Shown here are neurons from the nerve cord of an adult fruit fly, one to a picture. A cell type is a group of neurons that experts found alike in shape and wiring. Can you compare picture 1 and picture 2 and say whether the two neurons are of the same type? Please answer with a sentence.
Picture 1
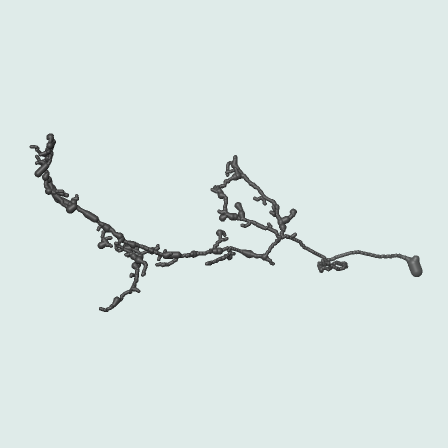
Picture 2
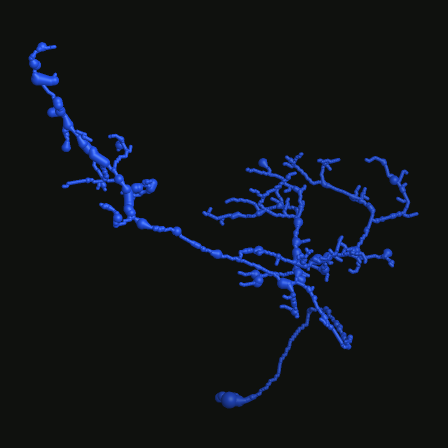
They are of different cell types.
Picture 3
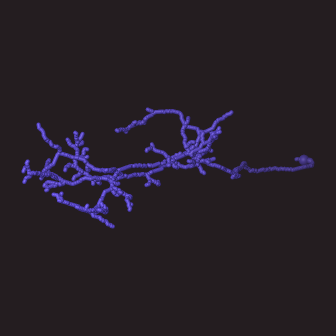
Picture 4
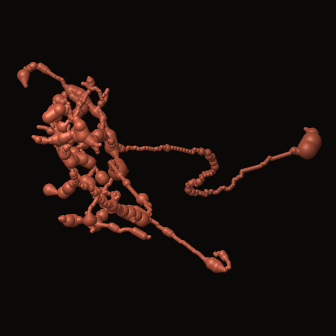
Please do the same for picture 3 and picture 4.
They are of different cell types.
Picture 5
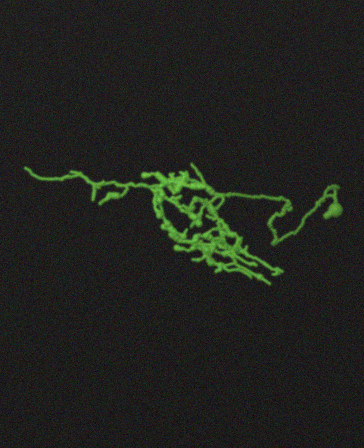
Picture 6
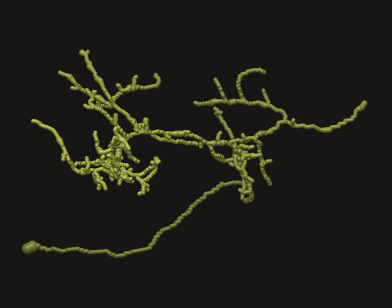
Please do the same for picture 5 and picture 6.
They are of different cell types.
